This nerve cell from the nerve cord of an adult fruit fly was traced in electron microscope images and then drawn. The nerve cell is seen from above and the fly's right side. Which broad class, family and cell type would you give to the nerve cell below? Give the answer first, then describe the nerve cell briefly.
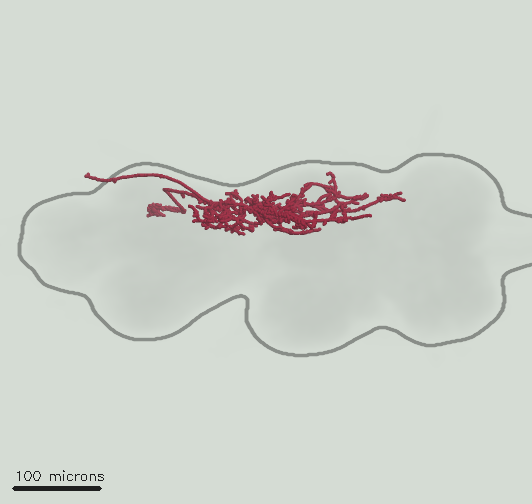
Its broad class is motor neuron of the nerve cord. The family is hemilineage 16B. Its cell type is MNhm03. By the scale bar it is about 400 microns wide in this view. As drawn here it is more than twice as wide as it is tall.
